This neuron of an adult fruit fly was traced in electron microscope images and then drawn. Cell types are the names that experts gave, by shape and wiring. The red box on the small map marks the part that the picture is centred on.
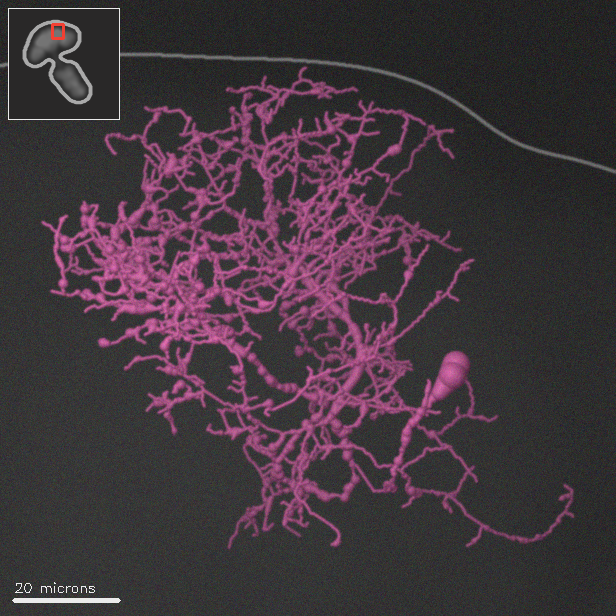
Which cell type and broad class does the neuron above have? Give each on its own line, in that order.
SLP377
central-brain intrinsic neuron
